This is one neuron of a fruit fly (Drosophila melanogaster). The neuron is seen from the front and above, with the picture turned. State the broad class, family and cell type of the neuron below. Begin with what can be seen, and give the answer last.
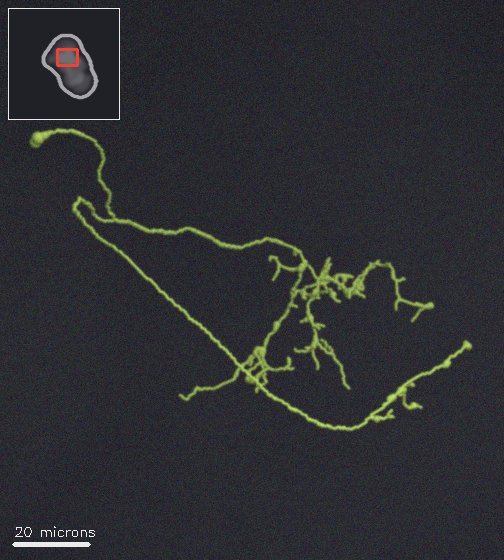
The cell body can be seen at the upper left of the picture. By the scale bar it is about 120 microns wide in this view. Dozens of branch ends can be seen. This is a central-brain intrinsic neuron. The family is hemilineage SLPa&l1_lateral. Its cell type is WED038.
